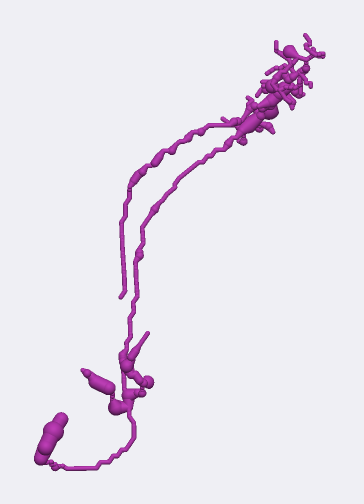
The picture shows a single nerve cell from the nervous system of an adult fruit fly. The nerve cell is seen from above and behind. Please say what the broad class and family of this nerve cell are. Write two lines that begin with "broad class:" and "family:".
broad class: optic-lobe intrinsic neuron
family: T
